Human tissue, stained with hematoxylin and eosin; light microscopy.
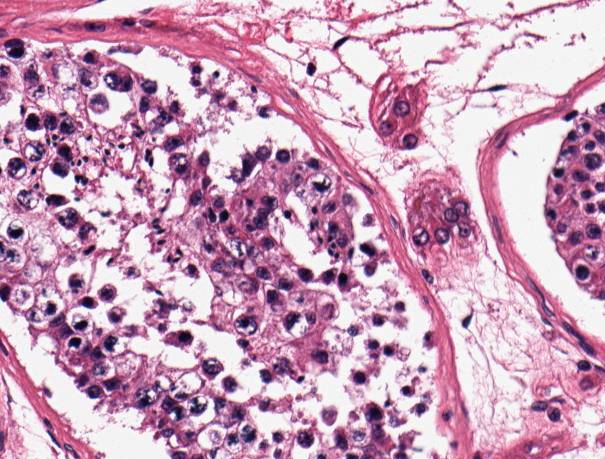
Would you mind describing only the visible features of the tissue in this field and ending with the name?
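A large cell-filled tubule fills the left and centre; a second is cut at the right edge. Round, dark purple nuclei crowd it among many clear, vacuolated spaces. At its lower left, some large round nuclei have a clear halo of pale cytoplasm. Intertubular tissue: loose, pale, fine wispy pink fibres, much empty space. This tissue is testis.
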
